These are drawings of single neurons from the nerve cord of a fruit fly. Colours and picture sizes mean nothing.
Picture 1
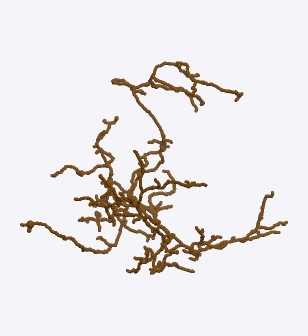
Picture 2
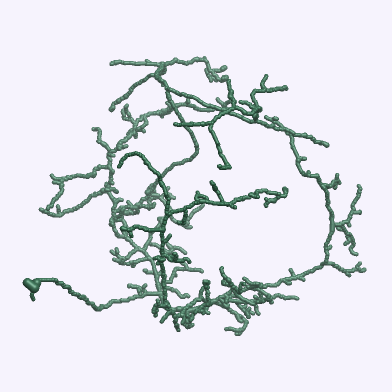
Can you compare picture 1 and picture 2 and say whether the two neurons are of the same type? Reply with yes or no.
yes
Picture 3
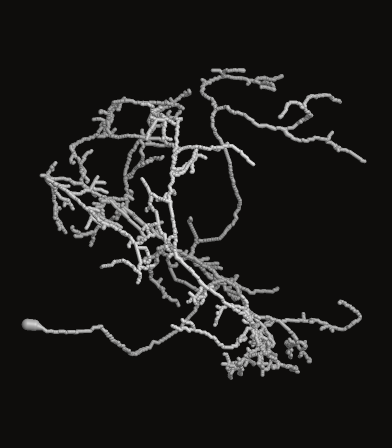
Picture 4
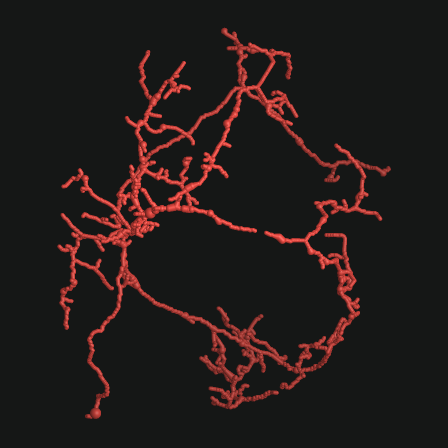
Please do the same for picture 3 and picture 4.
no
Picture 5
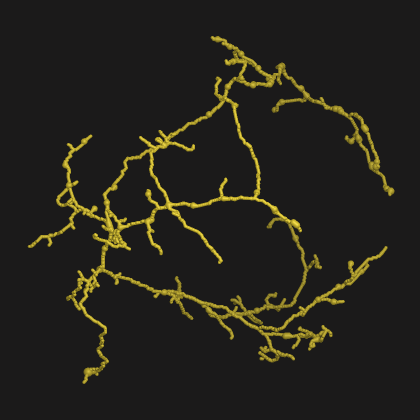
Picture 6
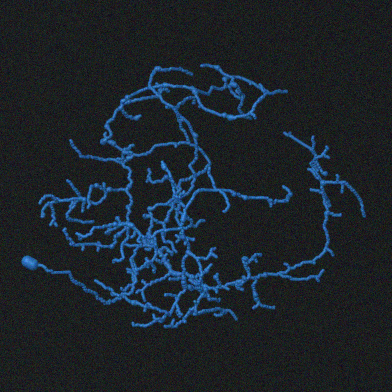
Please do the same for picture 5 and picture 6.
no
